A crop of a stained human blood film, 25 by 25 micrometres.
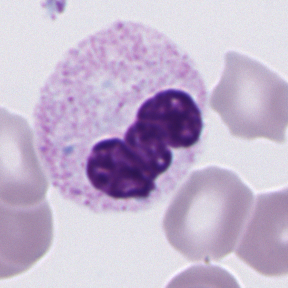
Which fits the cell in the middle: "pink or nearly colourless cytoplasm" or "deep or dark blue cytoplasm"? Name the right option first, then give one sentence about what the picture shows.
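Pink or nearly colourless cytoplasm. The cytoplasm is abundant and pale pink.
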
